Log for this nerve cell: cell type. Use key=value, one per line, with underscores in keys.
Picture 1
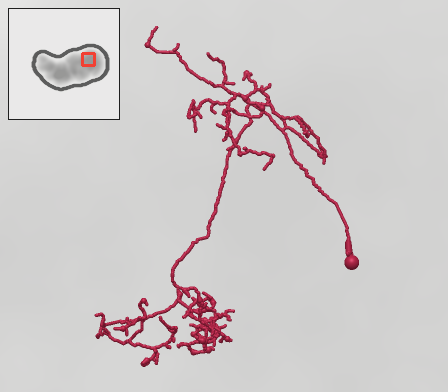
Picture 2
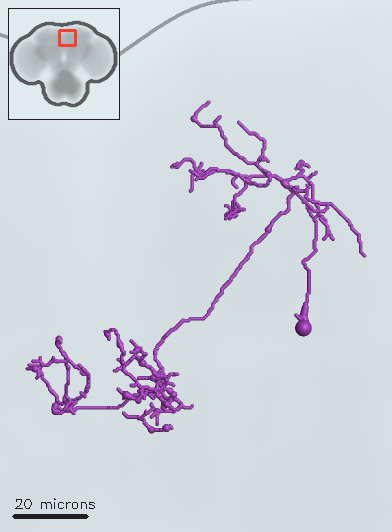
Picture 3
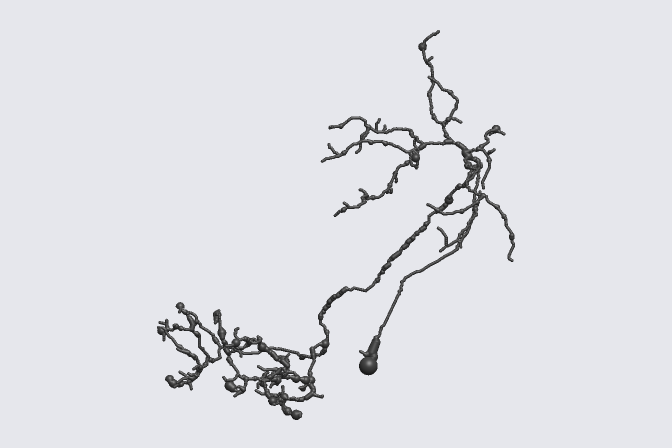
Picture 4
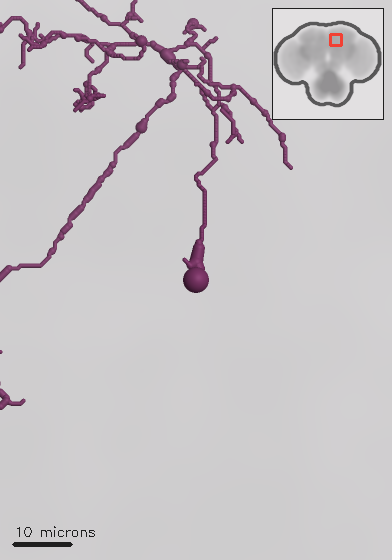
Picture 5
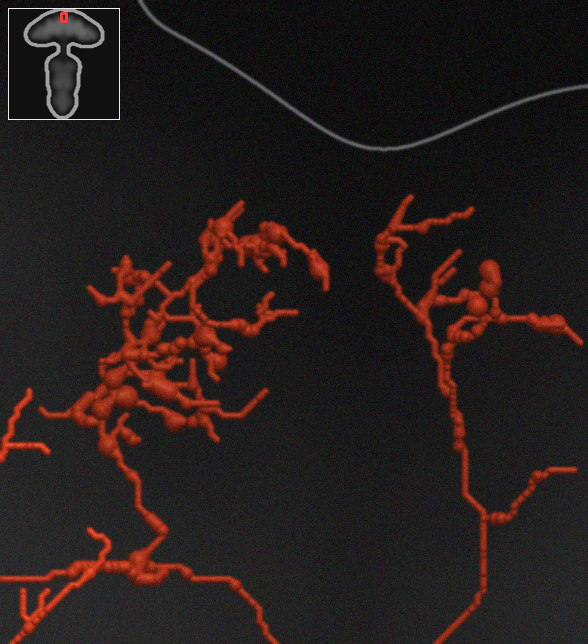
cell_type=PAM01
